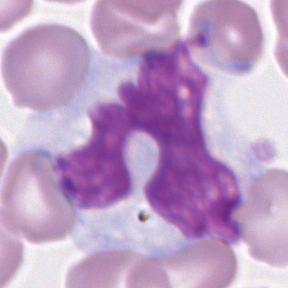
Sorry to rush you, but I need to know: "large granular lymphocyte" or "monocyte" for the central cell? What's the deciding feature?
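This is a monocyte. Look at the nucleus: its edges are irregular, with jagged, folded contours.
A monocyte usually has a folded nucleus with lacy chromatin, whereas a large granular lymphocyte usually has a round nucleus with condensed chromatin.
That folded nuclear outline is what decides it here. Beyond that, the chromatin stains deep purple and looks mottled, with darker and paler patches, the cytoplasm is pale greyish-blue, and the cell's own outline is faint and irregular.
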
